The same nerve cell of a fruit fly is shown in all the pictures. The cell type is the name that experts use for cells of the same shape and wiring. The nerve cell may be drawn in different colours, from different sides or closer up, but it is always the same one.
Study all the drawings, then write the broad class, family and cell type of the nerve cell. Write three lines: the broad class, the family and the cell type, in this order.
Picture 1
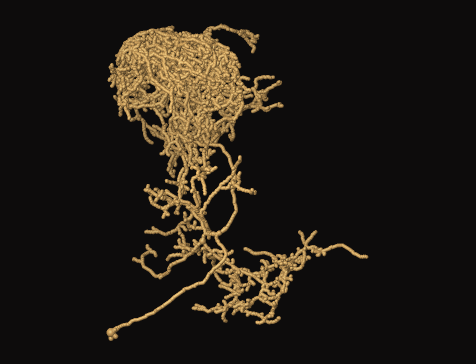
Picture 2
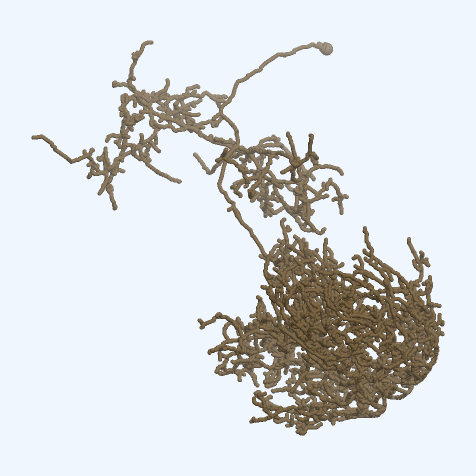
central-brain intrinsic neuron
PPM
PPM1203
